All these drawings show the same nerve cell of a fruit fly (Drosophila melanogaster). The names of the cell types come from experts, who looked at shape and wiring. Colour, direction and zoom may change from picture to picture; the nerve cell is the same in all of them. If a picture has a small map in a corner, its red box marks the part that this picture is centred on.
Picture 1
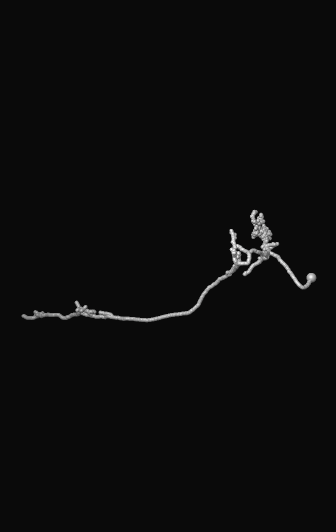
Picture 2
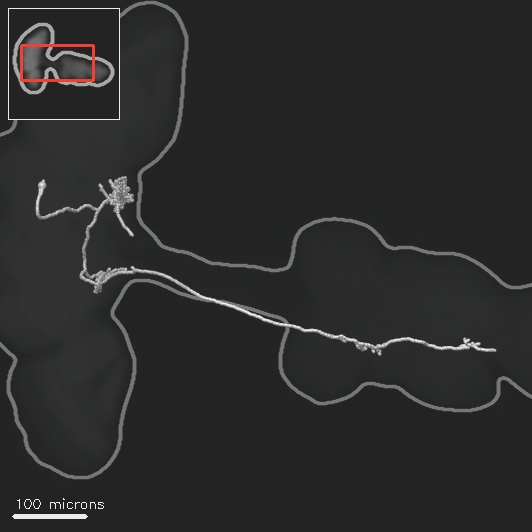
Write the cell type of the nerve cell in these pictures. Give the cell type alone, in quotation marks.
"DNge097"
